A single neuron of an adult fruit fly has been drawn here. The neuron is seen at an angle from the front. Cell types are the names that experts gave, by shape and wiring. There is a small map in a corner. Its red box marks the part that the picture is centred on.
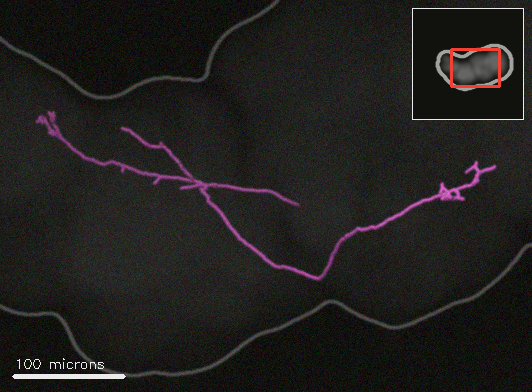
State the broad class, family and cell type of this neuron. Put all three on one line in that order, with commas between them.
sensory neuron ascending to the brain, class mechanosensory proprioceptive, SApp10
